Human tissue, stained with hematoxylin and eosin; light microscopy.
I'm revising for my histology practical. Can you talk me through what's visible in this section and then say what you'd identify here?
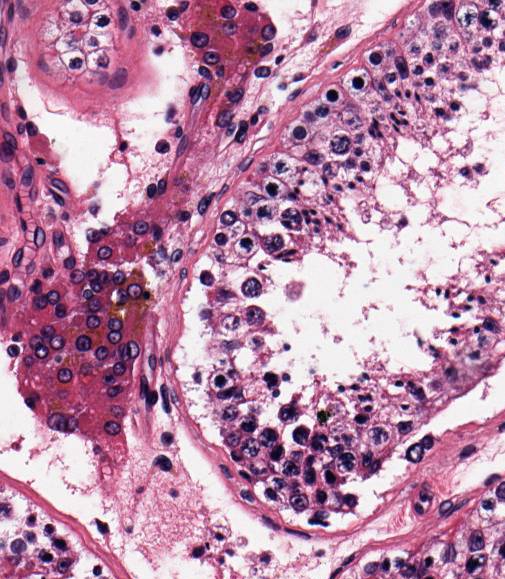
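Left: polygonal cell clusters, abundant deep pink cytoplasm, round nuclei, in loose connective tissue. Centre and right: a large cut tubule ringed by a thin band of pink fibres with flattened spindle-shaped nuclei. Middle lining layers: large round cells with coarse, clumped dark chromatin. This is testis.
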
